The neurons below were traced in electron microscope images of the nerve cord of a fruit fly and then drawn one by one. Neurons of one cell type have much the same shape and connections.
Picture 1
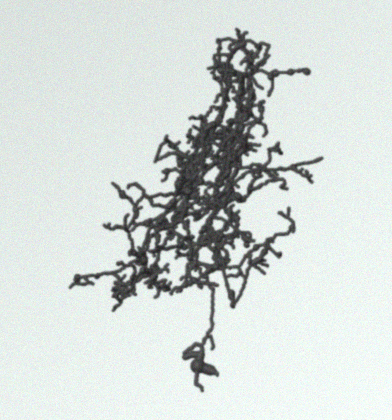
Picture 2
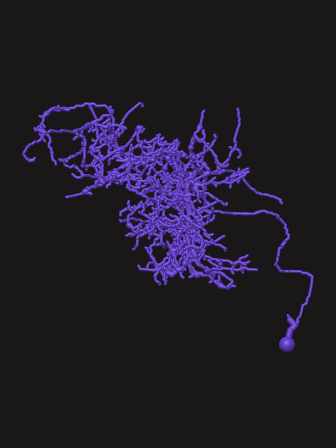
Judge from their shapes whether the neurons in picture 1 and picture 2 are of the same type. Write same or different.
same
